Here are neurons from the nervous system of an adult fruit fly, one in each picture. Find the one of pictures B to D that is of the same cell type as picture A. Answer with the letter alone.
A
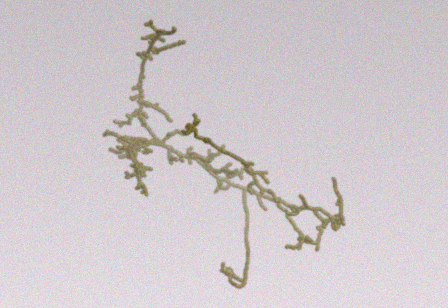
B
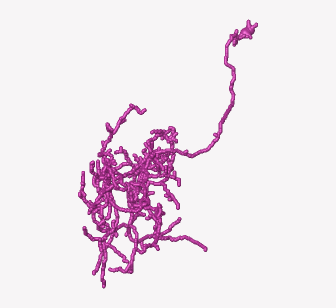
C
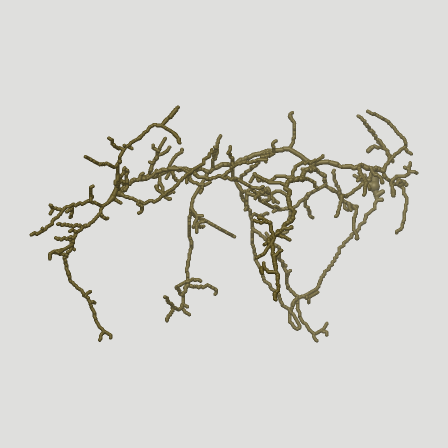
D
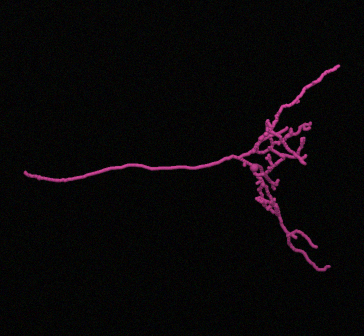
C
